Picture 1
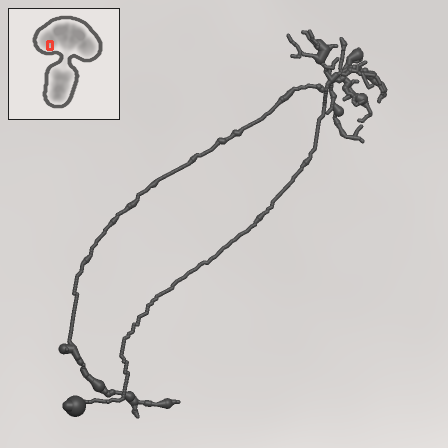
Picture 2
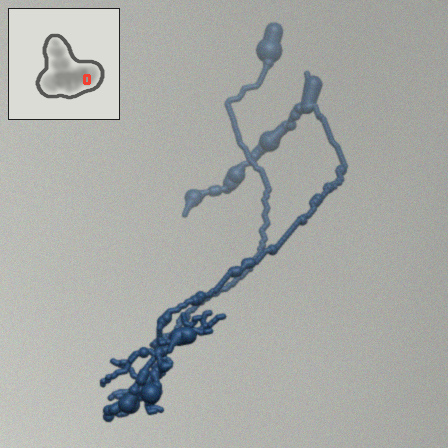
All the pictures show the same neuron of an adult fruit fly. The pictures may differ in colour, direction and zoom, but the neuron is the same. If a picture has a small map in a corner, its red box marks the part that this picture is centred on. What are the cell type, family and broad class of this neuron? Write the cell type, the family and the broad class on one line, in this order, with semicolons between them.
T5c; T; optic-lobe intrinsic neuron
